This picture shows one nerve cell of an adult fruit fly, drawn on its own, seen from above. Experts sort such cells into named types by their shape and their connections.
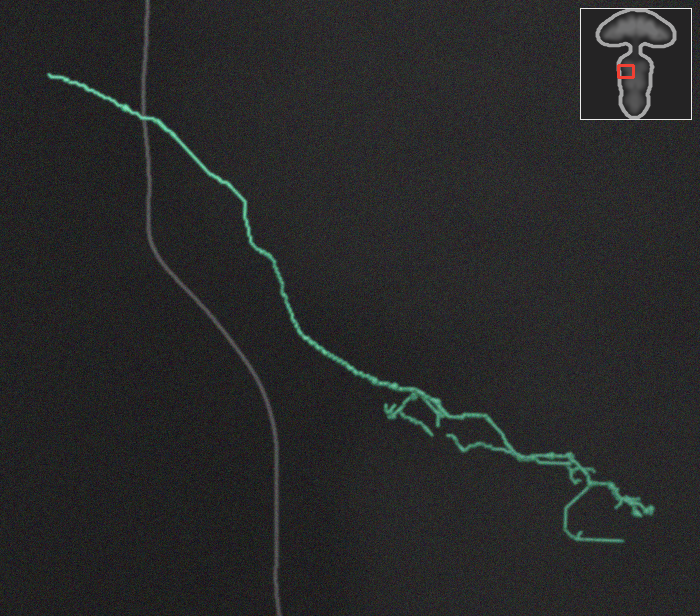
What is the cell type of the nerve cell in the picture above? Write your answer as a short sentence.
The cell type is WG3.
